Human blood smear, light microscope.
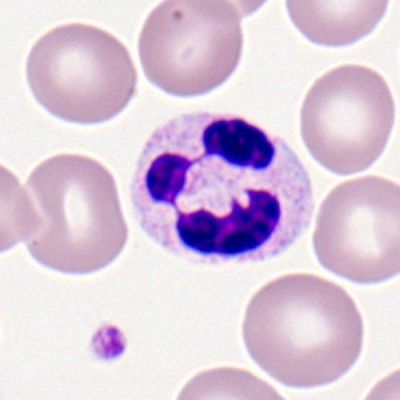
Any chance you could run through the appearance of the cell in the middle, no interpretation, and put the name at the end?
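First, the outline: round and smooth. Next, the nucleus: split into several separate lobes that curve around a pale central patch of cytoplasm. Then the chromatin: dark purple and densely clumped. The cell is a segmented neutrophil.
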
